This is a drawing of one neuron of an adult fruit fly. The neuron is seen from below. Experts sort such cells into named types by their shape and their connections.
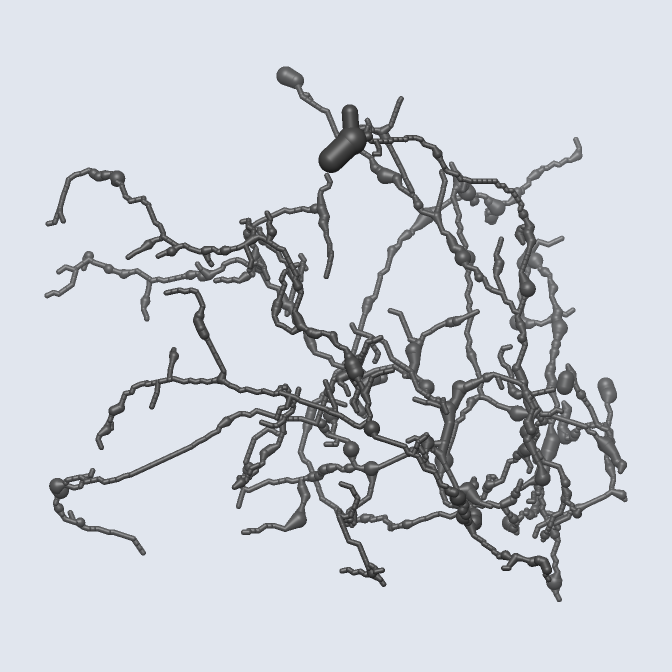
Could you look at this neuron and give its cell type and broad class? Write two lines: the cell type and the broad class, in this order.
CB1208
central-brain intrinsic neuron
